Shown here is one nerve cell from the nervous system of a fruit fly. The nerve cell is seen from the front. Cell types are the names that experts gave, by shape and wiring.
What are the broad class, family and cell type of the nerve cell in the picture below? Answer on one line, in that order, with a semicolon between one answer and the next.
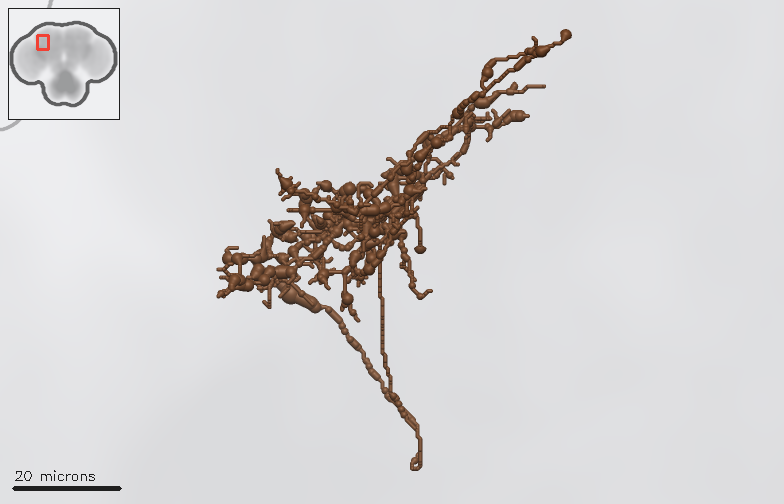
central-brain intrinsic neuron; hemilineage VPNp&v1_posterior; LHPV2a1_c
